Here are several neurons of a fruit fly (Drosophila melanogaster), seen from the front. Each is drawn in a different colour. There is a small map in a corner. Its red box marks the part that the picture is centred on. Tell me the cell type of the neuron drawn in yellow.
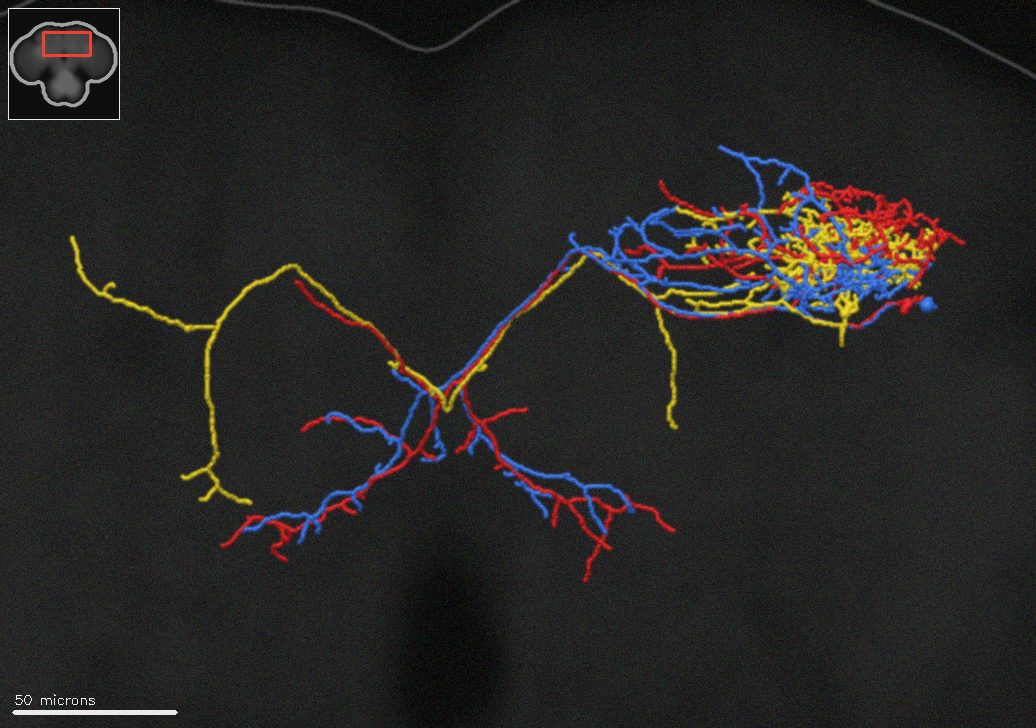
AOTU008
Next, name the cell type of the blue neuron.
AOTU007_a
